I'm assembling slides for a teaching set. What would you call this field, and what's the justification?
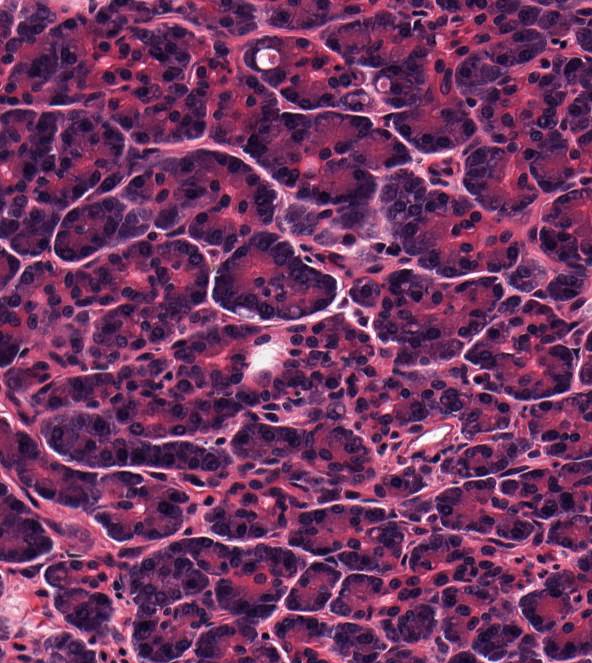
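Tissue: exocrine pancreas. Whole field: closely packed rounded and polygonal epithelial clusters forming acini. Cytoplasm purple at outer edge of each cluster, pink at centre.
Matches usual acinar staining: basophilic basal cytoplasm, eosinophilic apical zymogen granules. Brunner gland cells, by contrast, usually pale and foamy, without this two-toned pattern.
Only thin, delicate pale pink connective tissue strands between clusters. Few small empty spaces, including a small round one near top centre.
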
